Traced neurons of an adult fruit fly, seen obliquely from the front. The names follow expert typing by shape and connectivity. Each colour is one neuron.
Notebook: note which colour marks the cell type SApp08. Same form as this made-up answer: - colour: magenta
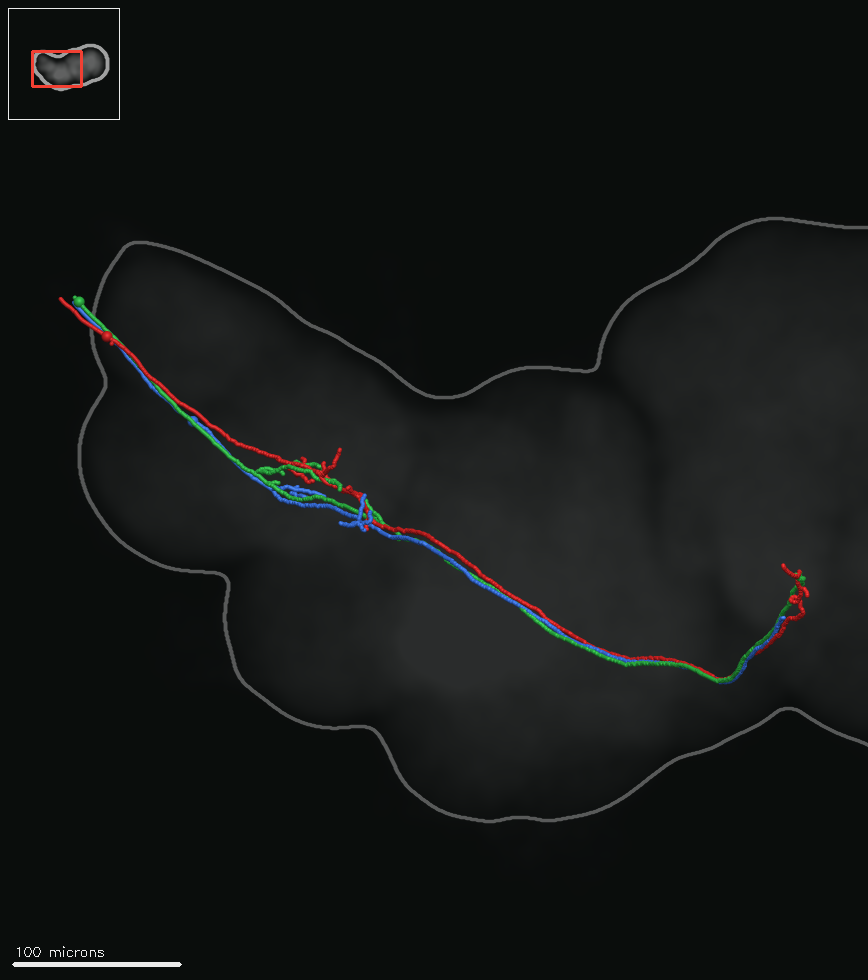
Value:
- colour: red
